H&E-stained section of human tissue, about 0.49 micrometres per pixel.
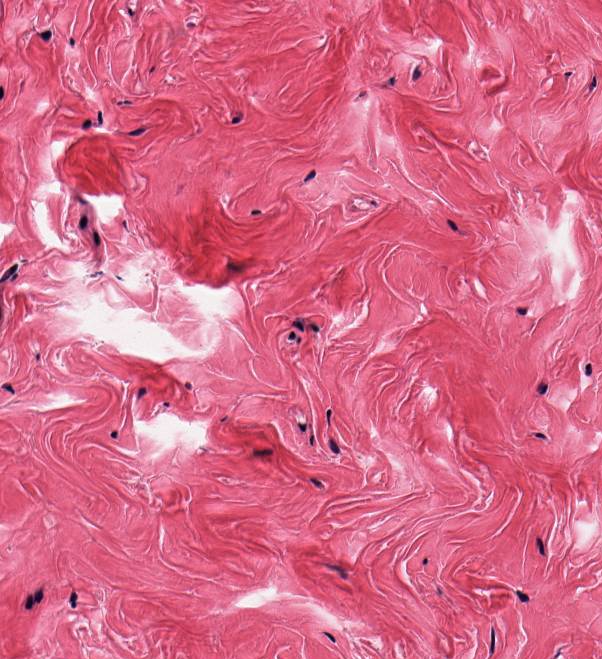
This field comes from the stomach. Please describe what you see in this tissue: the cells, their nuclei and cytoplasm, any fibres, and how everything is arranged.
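Look first at the collagen: its bundles are wavy and run in many directions, crossing one another. Notice how few cells there are; only scattered nuclei lie between the bundles across the field. Most of those nuclei are small, dark and elongated or spindle-shaped, as in fibroblasts. You will find no epithelium anywhere here.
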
